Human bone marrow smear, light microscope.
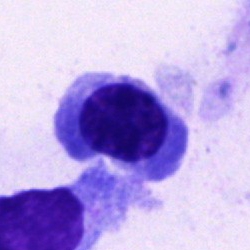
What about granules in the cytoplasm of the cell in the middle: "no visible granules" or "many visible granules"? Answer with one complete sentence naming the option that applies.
It is a cytoplasm without any visible granules that this cell has.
